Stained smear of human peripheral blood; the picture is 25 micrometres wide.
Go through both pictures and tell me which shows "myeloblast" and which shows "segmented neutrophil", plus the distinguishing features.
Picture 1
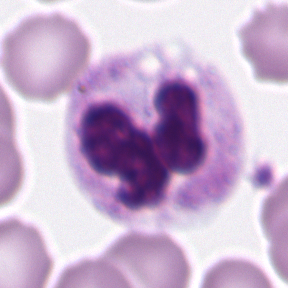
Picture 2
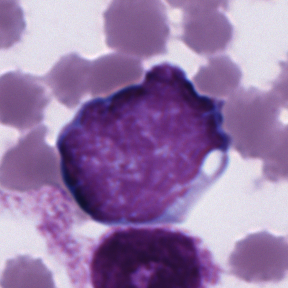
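Picture 1: segmented neutrophil. Picture 2: myeloblast.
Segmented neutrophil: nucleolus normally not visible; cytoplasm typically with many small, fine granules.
Picture 1 agrees: no nucleoli; fine pink-violet granules scattered through abundant, pale pinkish-lilac cytoplasm; chromatin dark purple, coarsely clumped. Picture 2: no granules; cytoplasm scant, pale greyish-blue, mainly at the lower right; nucleus filling most of the cell. Outline: picture 1 round and smooth; picture 2 irregular, knobbly and uneven along the top right, with a dark blue rim along the left edge. Clear areas: picture 1 a few small spots near the top; picture 2 one unstained oval space at the right edge.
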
